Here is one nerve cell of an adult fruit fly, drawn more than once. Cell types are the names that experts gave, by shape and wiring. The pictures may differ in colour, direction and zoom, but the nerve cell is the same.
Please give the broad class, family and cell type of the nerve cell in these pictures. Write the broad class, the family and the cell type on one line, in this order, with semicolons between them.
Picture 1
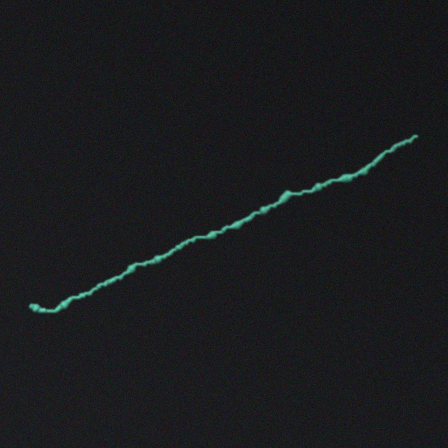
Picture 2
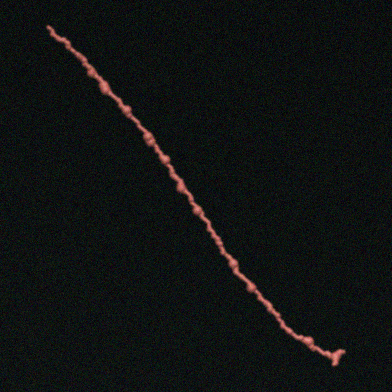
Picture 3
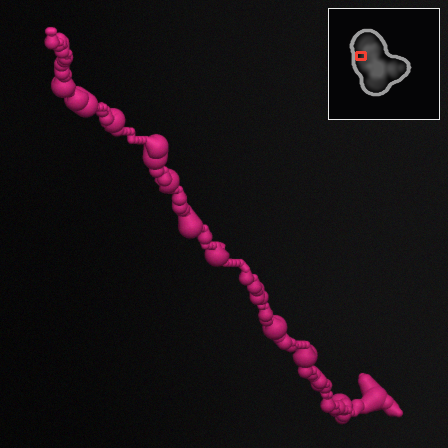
sensory neuron entering the brain; class mechanosensory; JO-B1_a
